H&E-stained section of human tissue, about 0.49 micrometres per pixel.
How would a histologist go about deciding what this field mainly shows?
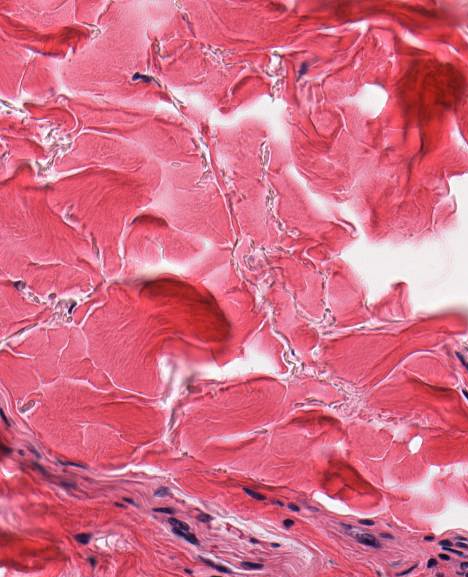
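Dermis makes up most of this field. Large, glassy pink polygonal blocks fill most of it, closely packed and separated by narrow clefts.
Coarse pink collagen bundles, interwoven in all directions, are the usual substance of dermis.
In the upper two-thirds, nuclei are almost absent from the blocks and from the strands between them.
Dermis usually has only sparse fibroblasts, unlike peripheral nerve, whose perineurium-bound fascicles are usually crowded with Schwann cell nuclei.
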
